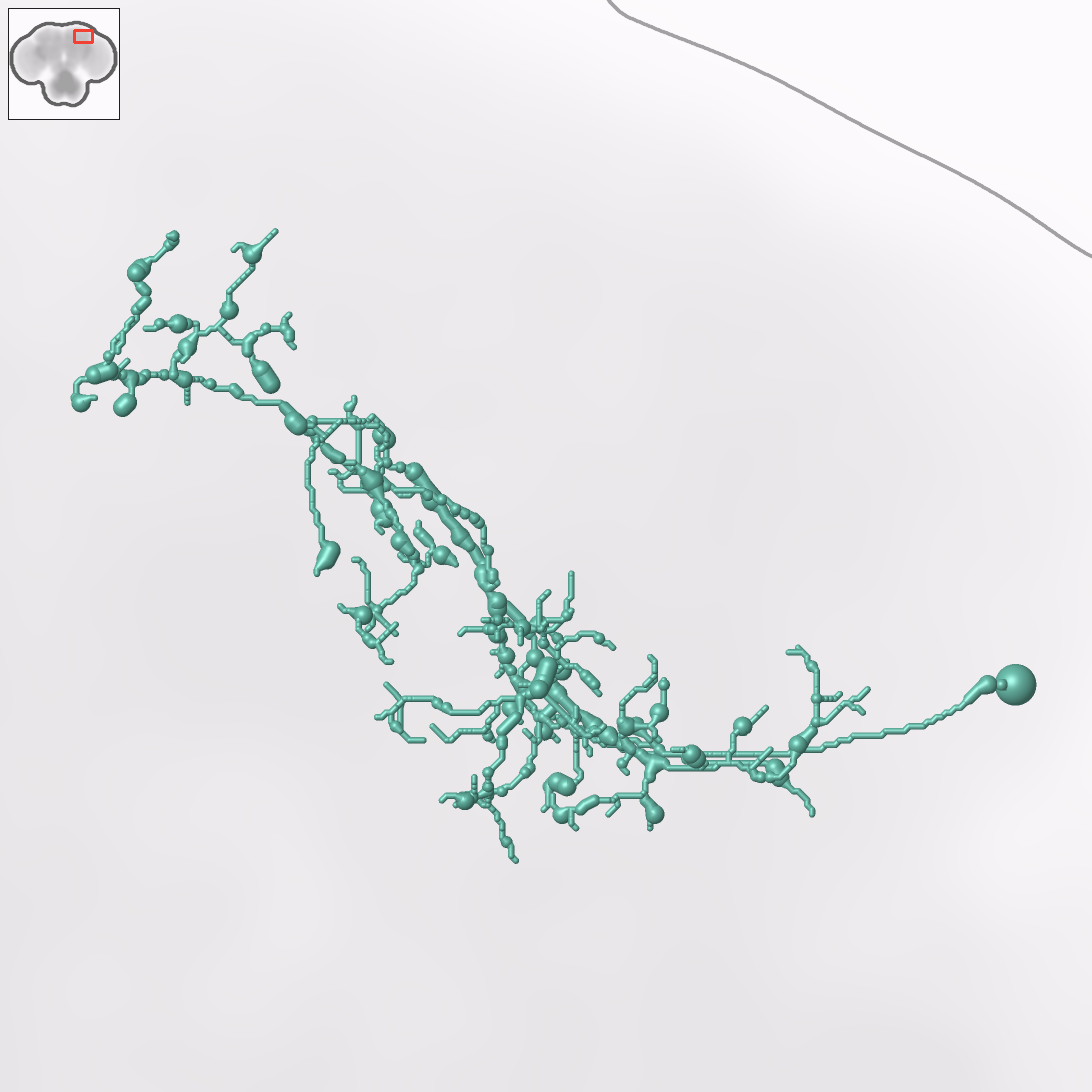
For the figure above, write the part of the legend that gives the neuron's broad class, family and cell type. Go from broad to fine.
central-brain intrinsic neuron; hemilineage SLPp&v1_posterior; LHPV4c1_b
